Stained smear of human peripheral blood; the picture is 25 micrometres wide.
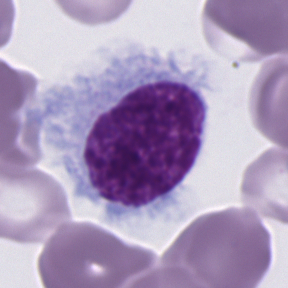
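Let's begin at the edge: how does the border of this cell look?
It is ragged rather than smooth, fringed with fine hair-like projections, and those fringes crowd most thickly along the upper and left margins.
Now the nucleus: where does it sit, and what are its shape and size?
It lies off-centre, leaving a wider band of cytoplasm on its left than on its right; it is oval and measures about 12 by 9 micrometres.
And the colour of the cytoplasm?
Pale greyish blue.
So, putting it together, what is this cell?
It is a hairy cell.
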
